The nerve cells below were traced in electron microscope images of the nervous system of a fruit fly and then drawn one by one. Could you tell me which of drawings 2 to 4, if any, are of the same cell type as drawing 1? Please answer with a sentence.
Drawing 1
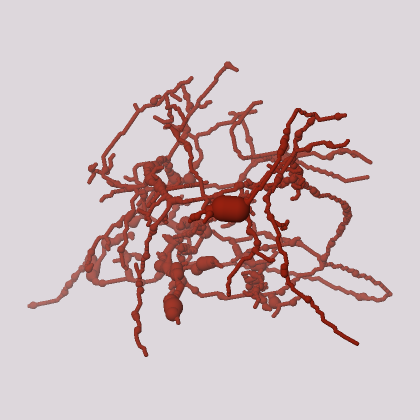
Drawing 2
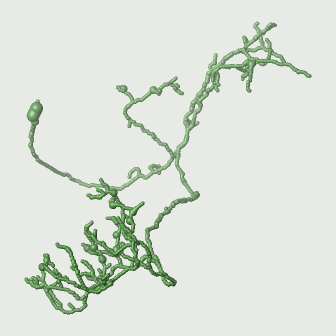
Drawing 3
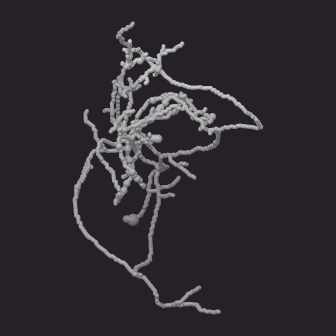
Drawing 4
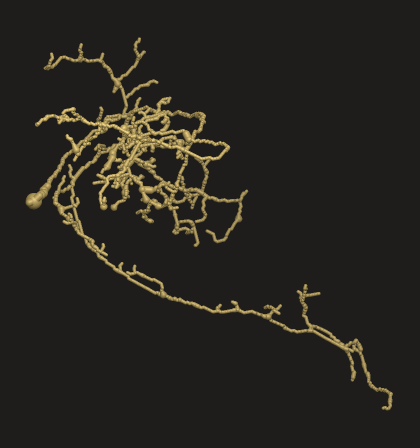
Drawing 3 and drawing 4 are of the same cell type.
